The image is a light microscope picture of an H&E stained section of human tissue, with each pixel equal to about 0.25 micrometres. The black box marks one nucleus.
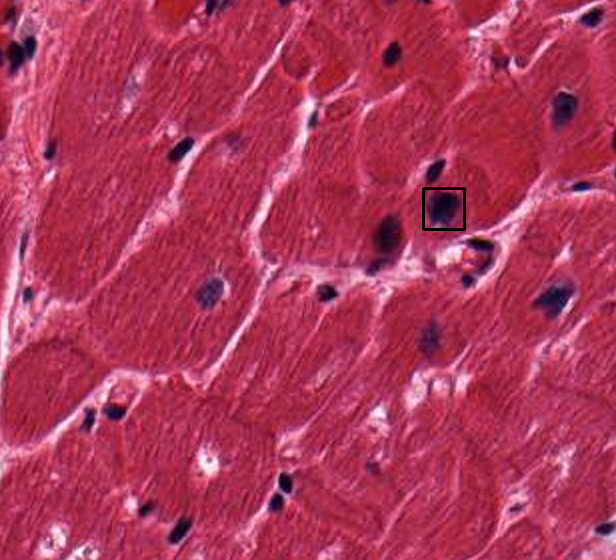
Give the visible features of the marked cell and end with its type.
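The nucleus lies within the body of the fibre, with pink cytoplasm on all sides of it rather than pressed to its border. The cytoplasm is plentiful, deep pink, and shows faint streaks running along the length of the fibre. The cell is part of a fibre lying among parallel fibres that run diagonally across the field, with a small vessel holding red cells just below and to the right of it. It is a cardiomyocyte.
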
